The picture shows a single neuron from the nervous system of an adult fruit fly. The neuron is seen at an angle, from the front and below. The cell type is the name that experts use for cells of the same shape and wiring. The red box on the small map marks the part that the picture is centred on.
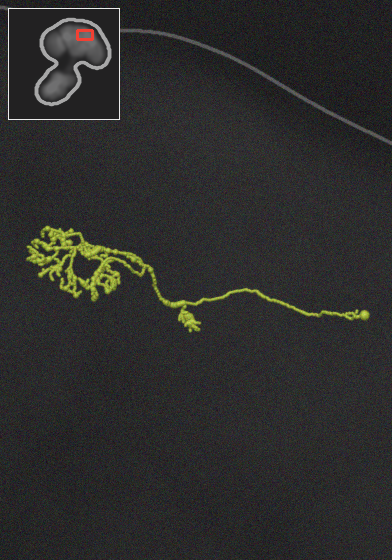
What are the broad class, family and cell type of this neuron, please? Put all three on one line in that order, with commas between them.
central-brain intrinsic neuron, hemilineage EBa1, ER3d_d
